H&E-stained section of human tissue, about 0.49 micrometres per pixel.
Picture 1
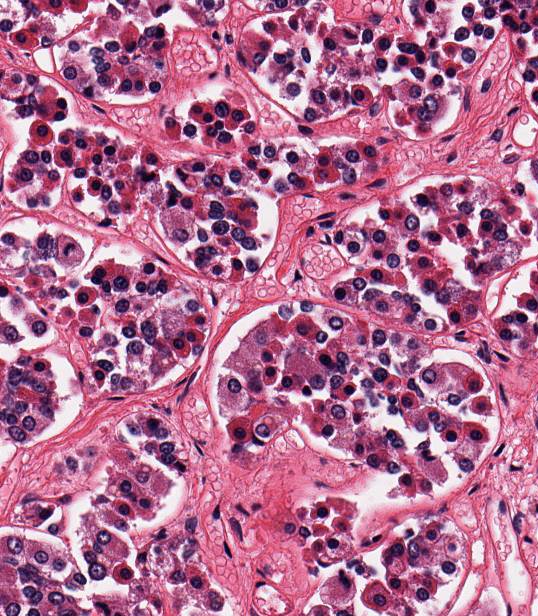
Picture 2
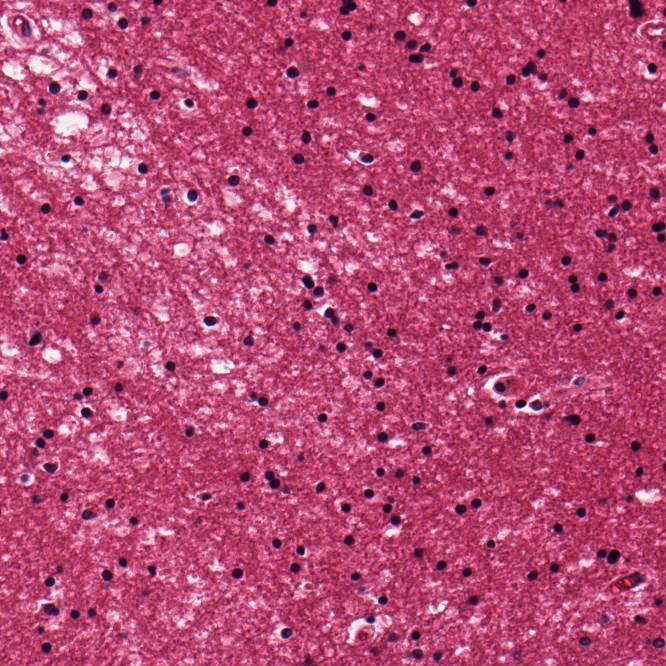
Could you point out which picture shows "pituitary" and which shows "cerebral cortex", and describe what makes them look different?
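Picture 1 shows the pituitary, and picture 2 the cerebral cortex. In the pituitary the cells are gathered into nests, and every nest holds a mixture of cell types: cells with bright red cytoplasm and a round dark nucleus are scattered among cells with pale purple-grey cytoplasm. The nuclei of these nest cells are round and mostly central, while the septa between the nests carry a few flattened, spindle-shaped dark nuclei. The cerebral cortex has no nests or other organised units; instead a finely fibrillary pink matrix resembling neuropil fills the field. Its nuclei are mostly small, round and densely dark-staining, and they lie singly and fairly evenly spread rather than clustered. Many of them sit in a small clear halo, with little visible cytoplasm around them.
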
